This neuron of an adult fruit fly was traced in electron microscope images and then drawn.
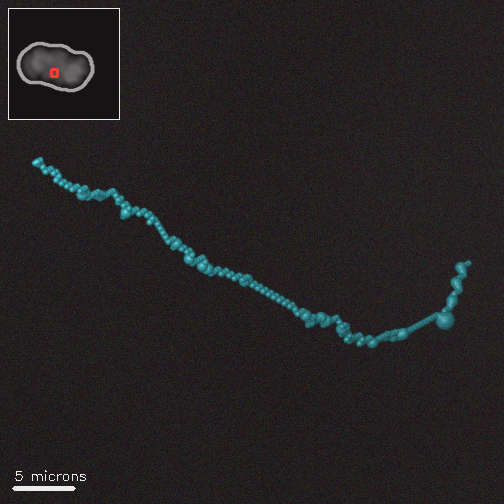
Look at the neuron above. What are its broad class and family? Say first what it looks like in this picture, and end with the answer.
The drawing shows no cell body. From left to right in the picture it spans about 35 microns. There are a dozen or fewer branch ends. It is a sensory neuron entering the brain. Its family is called class mechanosensory.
